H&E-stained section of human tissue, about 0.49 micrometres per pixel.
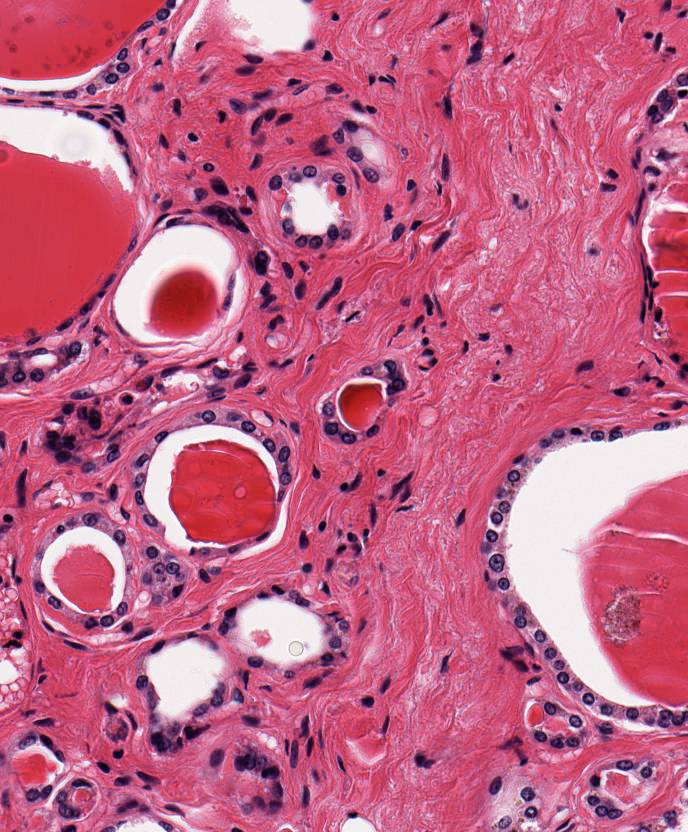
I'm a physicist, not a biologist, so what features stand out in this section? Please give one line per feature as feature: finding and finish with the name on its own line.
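Spaces: round to oval, varying size, scattered in dense fibrous stroma; largest at left and right edges
Lining: single layer of cuboidal cells, round dark nuclei
Lumen contents: homogeneous pink eosinophilic material in many
Stromal nuclei: elongated, dark, spindle-shaped
Name: thyroid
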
